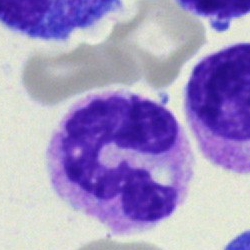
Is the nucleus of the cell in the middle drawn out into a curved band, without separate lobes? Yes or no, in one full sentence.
Yes, its nucleus is shaped like a horseshoe, C, U or S, without separate lobes.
